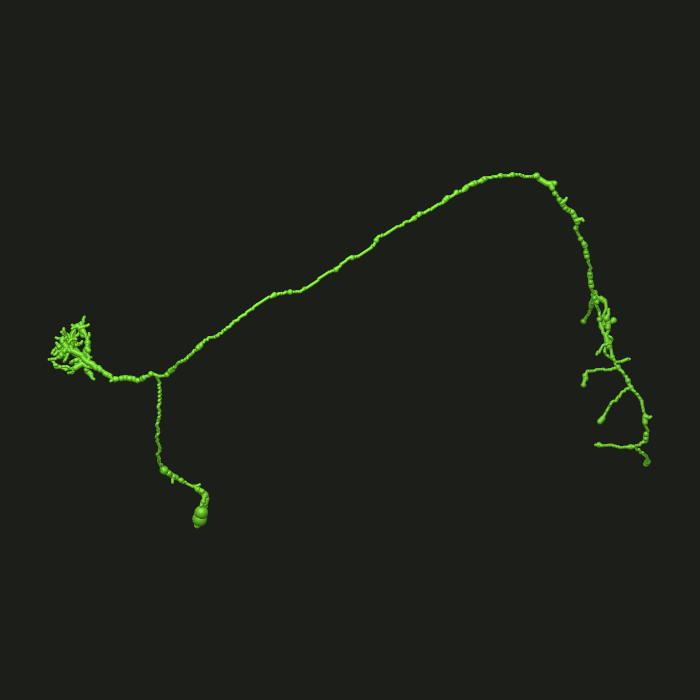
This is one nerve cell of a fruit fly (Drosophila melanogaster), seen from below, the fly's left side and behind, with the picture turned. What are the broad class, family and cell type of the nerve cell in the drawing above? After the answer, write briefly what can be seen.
It is a central-brain intrinsic neuron. Its family is hemilineage ALl1_ventral. Its cell type is DA2_lPN. Its cell body lies at the lower left of the picture. In this view it is wider than it is tall.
